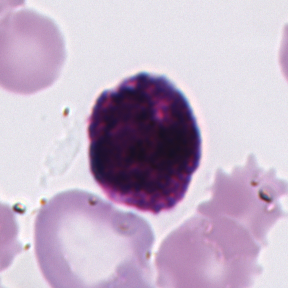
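Basophil in a stained human peripheral blood smear: an oval cell, taller than it is wide, covered all over in coarse dark purple granules. They hide the outline of the nucleus, and you can pick out small reddish-magenta patches among them.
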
